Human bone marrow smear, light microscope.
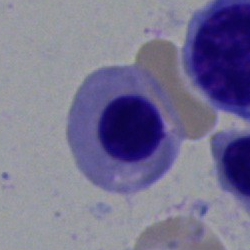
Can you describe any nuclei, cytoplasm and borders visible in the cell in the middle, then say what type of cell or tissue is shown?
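See how smooth and round the outline is. The chromatin is dense and dark purple right through the nucleus. Around it the cytoplasm makes a wide rim, broadest on the lower left, and it's a pale lavender-blue. So this one's an erythroblast.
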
